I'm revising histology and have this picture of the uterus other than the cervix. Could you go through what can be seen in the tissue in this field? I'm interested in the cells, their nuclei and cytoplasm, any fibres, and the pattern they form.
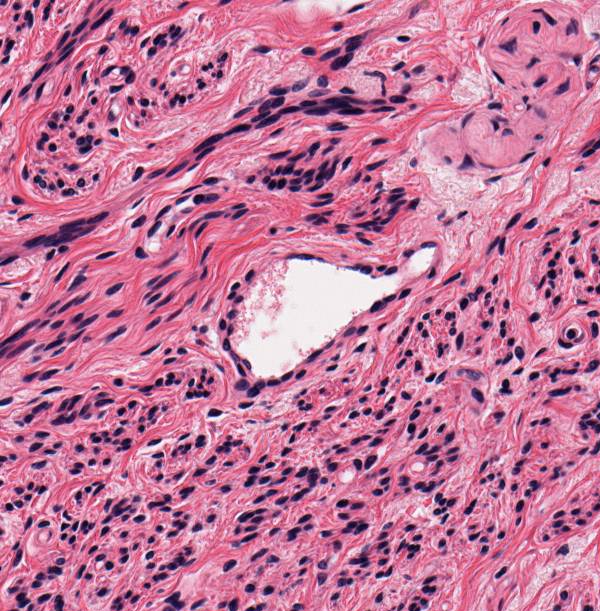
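Let's start with the vessel in the centre: it is lined by flattened endothelial cells, and its lumen is mostly empty, holding only a little pale pink granular material. Elsewhere, spindle cells lie among wavy pink collagen fibres. Compare top and bottom, and you'll see the nuclei are more crowded in the lower half.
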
